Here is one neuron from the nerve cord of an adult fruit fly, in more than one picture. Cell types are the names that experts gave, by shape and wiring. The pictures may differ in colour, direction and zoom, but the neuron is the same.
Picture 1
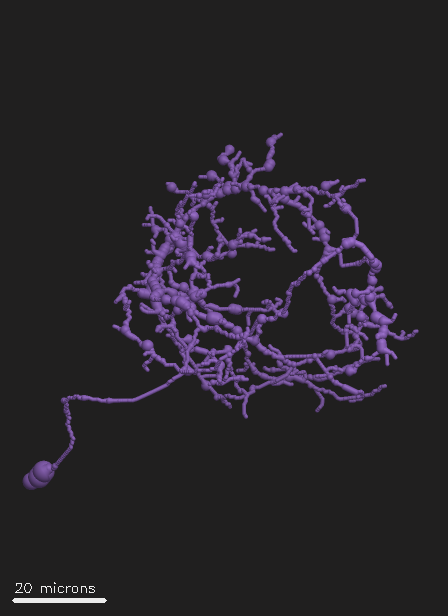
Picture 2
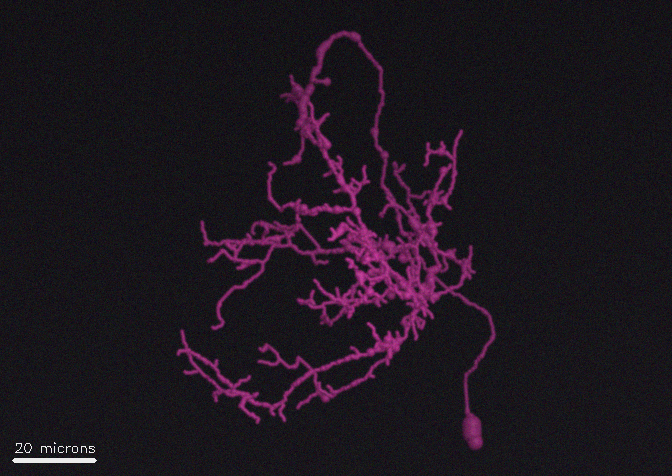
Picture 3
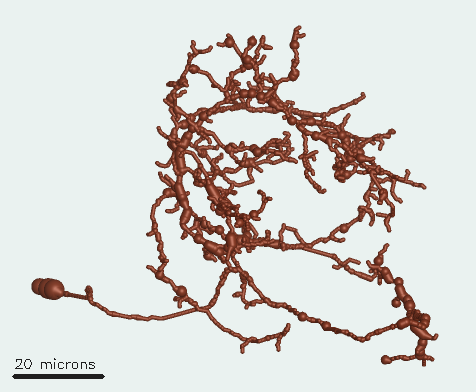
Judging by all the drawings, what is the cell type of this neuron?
IN20A.22A024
